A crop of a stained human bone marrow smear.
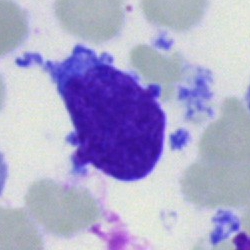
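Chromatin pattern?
Dense and dark purple throughout the nucleus.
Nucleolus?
None seen.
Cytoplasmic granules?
No distinct granules visible.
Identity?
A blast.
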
